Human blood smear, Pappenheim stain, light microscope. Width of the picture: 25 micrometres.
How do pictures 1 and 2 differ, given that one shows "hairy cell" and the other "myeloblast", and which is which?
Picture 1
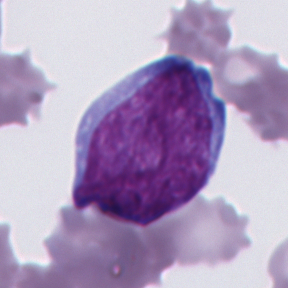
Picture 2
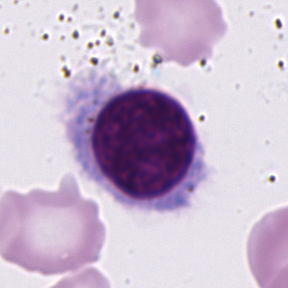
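Of the two, the myeloblast is in picture 1 and the hairy cell in picture 2. Start with how much of each cell the nucleus takes up: about 80% of the area in the myeloblast, about 60% in the hairy cell.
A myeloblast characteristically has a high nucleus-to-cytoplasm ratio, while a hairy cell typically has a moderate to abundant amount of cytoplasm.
Next, look at the edges: the myeloblast is oval, about 17 by 12 micrometres, with a few slightly angular corners, whereas the hairy cell's border is irregular and frayed rather than smooth. The hairy cell's nucleus is round, about 9 micrometres across, with no nucleoli to be seen, and its cytoplasm is pale blue. Neither cell shows distinct granules, and the myeloblast's cytoplasm has no vacuoles either.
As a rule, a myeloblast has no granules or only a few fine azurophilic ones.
Around them, red cells with spiky, crenated edges lie against the myeloblast's lower edge, while the red cells near the hairy cell keep apart without touching, and small dark refractile specks are scattered over the background above it.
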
